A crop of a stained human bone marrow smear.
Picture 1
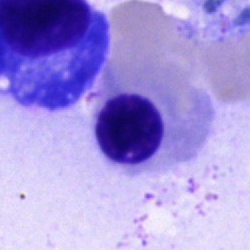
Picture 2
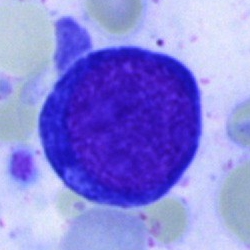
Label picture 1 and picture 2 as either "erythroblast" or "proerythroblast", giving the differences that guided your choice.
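The first picture is the erythroblast, and the second is the proerythroblast. In the erythroblast the chromatin is dense and stains very dark purple, and there's no nucleolus to be seen. There's also a larger cell to its upper left, with deep blue, vacuolated cytoplasm. The proerythroblast's chromatin, on the other hand, is finely granular all the way through, with no coarse dense clumps. Its outline is roughly round and smooth, and its cytoplasm is just a thin deep blue rim, widest on the left, free of granules and vacuoles.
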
